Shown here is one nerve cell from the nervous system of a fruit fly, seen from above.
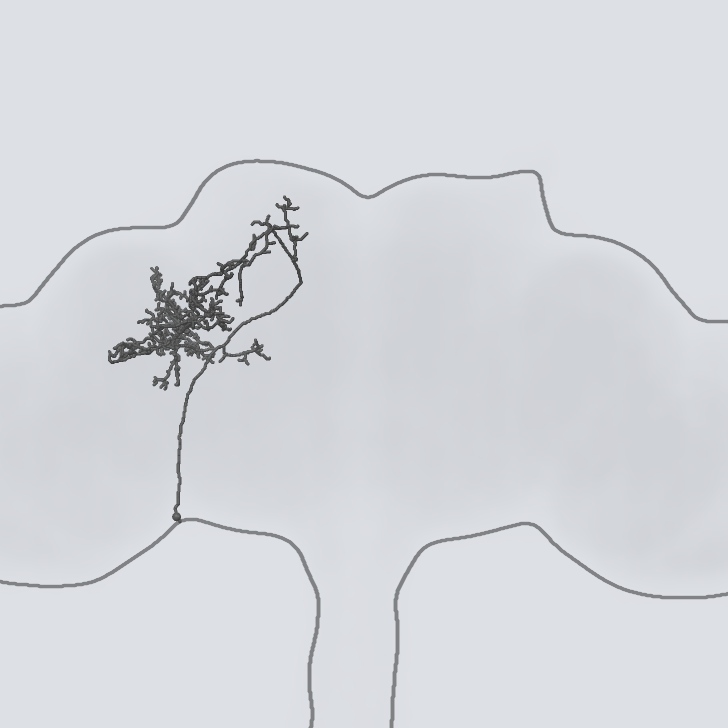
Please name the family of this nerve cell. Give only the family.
hemilineage VLPl&p1_posterior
